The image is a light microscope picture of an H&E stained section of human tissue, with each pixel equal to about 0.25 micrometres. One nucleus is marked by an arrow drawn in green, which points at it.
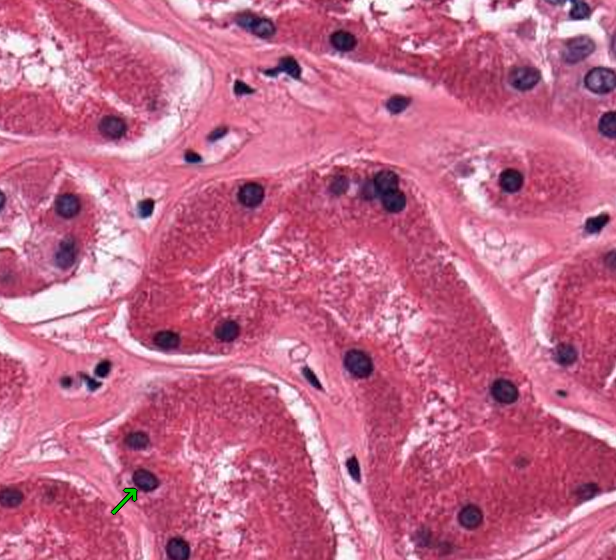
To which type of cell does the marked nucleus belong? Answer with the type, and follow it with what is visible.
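It is a proximal tubule cell. The nucleus sits near the outer edge of the cell, close to a thin pale-pink band of connective tissue that separates this tubule from its neighbour. The cell is one of a row of similar cells lining a tubule, with its inner side facing a pale, frothy lumen.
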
